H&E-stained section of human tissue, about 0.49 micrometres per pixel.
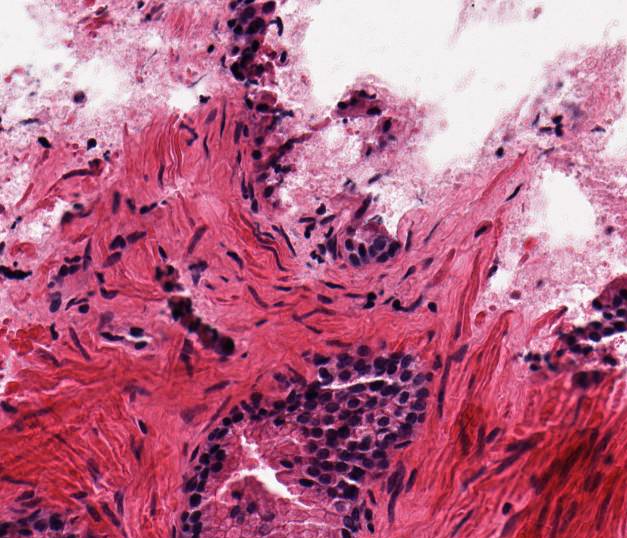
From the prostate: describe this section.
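Wavy bundles of pink fibres run in several different directions, with elongated, spindle-shaped nuclei scattered among them. Small cells with round, dark purple nuclei and scant cytoplasm form their largest cluster in the lower centre of the field. They make no glands with open lumens.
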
